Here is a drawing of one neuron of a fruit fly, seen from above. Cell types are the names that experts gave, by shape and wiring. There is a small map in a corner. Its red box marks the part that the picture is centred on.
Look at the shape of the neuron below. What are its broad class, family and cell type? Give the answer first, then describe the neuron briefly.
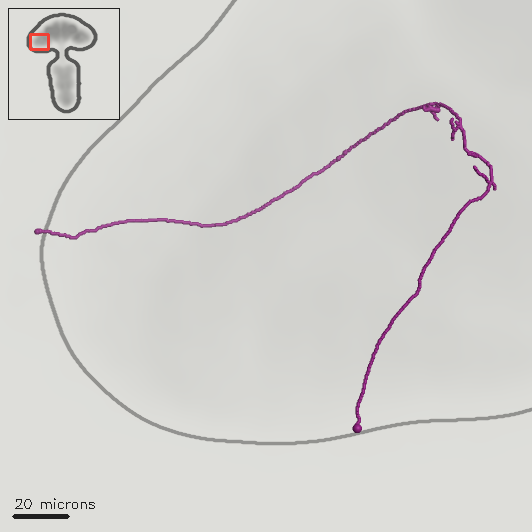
It is an optic-lobe intrinsic neuron. Its family is C. The cell type is C2. It lies in the brain. From left to right in the picture it spans about 170 microns. There are a dozen or fewer branch ends.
